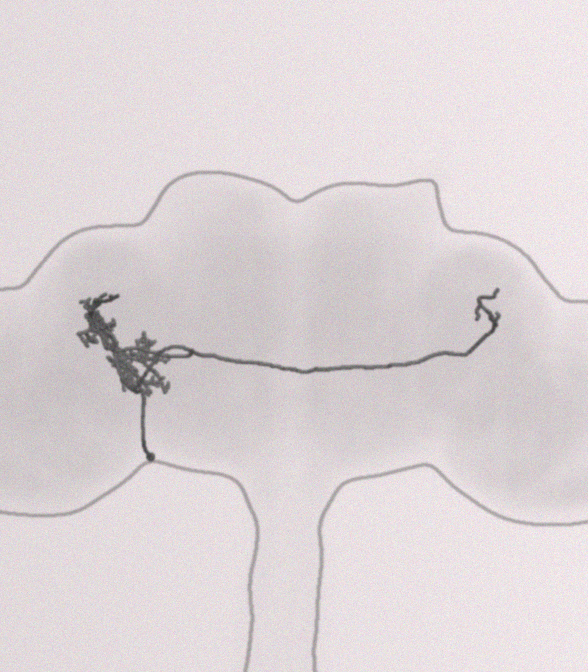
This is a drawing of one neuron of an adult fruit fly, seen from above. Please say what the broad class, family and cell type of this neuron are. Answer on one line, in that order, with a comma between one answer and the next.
central-brain intrinsic neuron, hemilineage VLPl&p2_posterior, CB1142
